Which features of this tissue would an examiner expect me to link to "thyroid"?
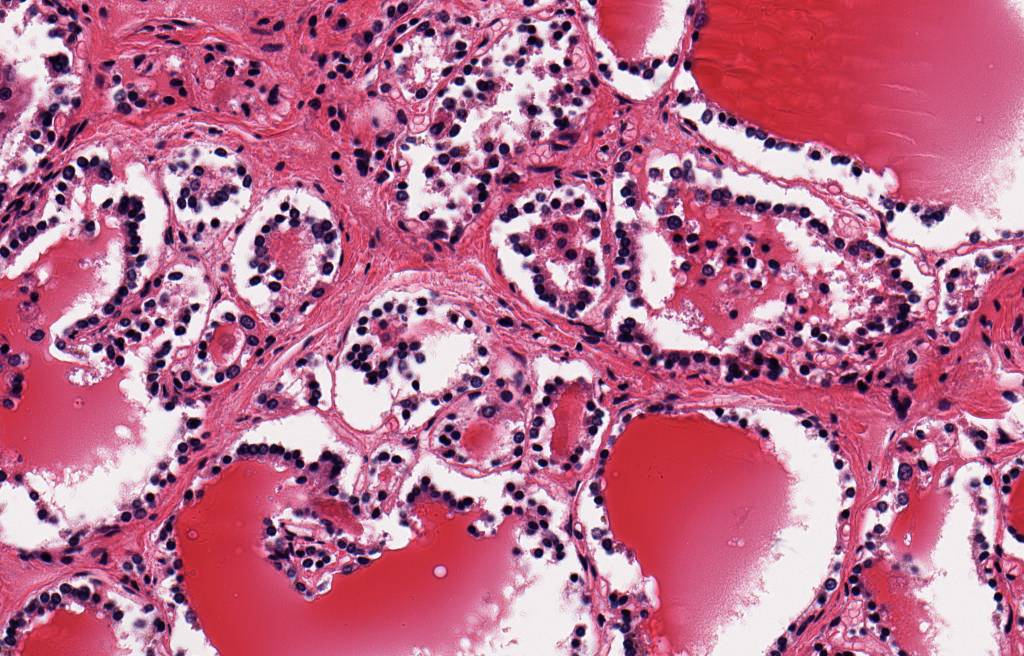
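Thyroid. In keeping with this name: large follicles filled with homogeneous, deep red-pink glassy material.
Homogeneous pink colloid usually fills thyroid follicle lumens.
Also fitting: each follicle lined by a single layer of flattened to low cuboidal cells.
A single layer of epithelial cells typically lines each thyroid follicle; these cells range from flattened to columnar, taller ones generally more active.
Lining nuclei small, round, dark-staining, fairly even in size. Not fitting: several small central follicles hold loose cells and pale debris instead of solid red material.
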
